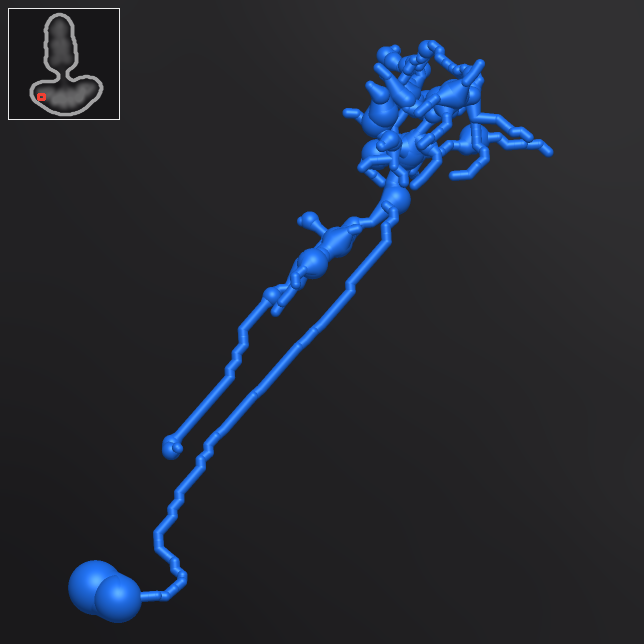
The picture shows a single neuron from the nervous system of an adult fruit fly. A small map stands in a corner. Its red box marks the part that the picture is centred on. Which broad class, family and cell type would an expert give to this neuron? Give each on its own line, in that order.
optic-lobe intrinsic neuron
Dm
Dm2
